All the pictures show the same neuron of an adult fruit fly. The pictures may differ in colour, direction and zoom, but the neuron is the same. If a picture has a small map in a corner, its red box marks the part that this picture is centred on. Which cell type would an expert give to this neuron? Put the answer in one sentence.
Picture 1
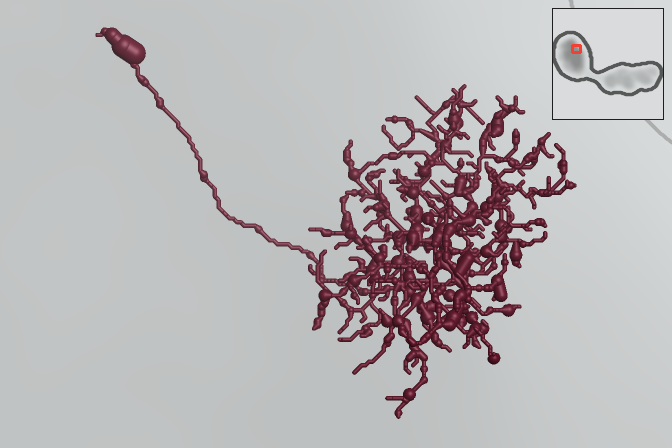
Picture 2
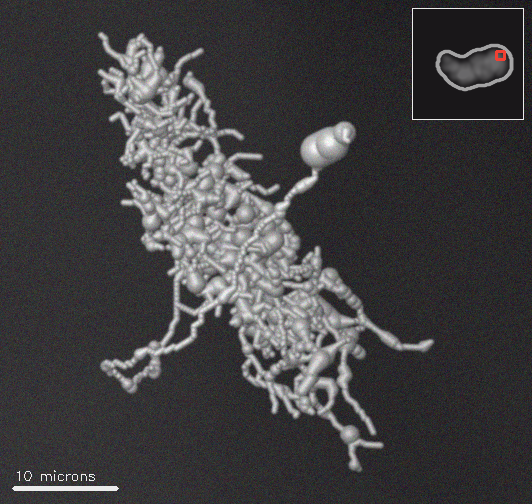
The cell type is Pm5.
